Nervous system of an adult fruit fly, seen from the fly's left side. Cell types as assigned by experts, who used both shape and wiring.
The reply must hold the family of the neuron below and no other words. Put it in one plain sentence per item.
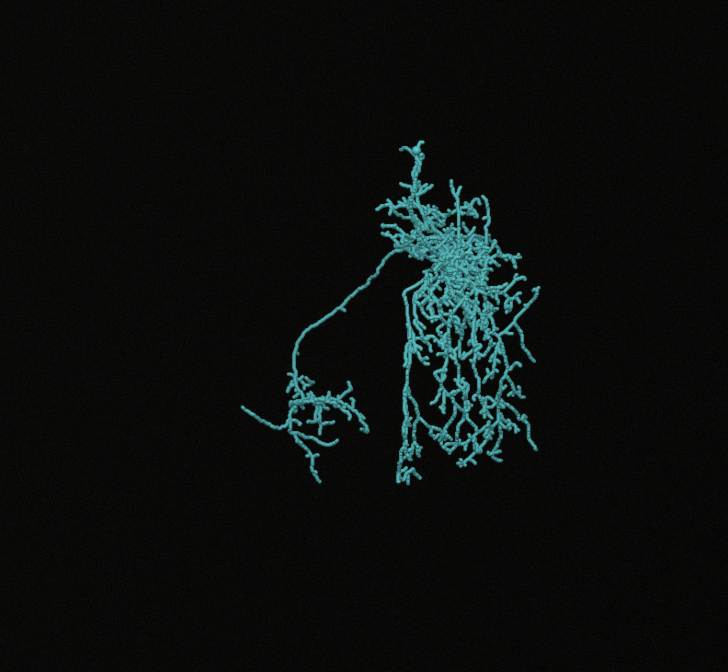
The family is hemilineage LHl4_posterior.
